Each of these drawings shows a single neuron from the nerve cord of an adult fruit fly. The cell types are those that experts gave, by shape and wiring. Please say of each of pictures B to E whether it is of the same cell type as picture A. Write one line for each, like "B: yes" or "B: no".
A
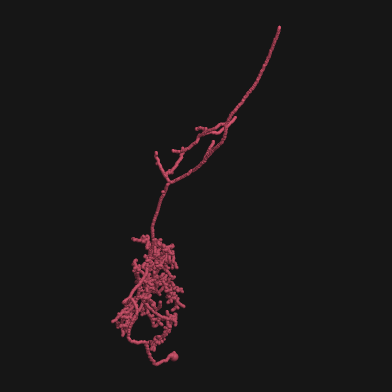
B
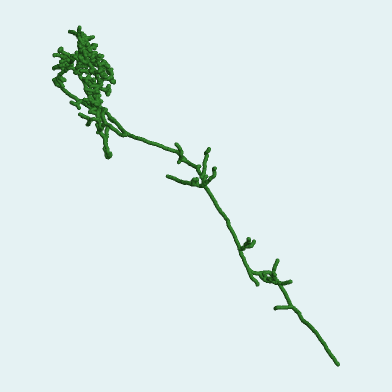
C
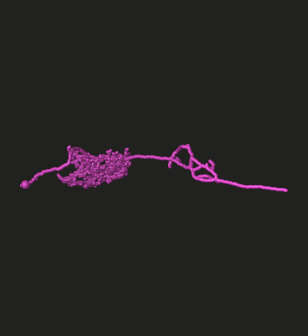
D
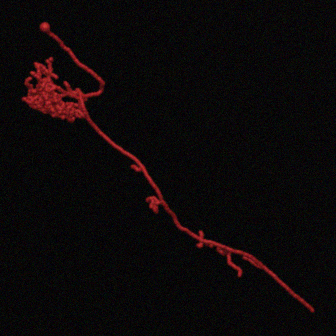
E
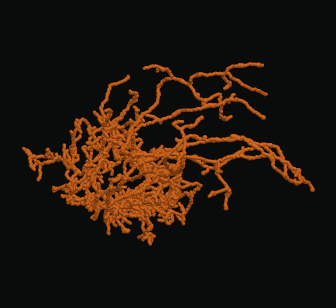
B: yes
C: yes
D: yes
E: no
